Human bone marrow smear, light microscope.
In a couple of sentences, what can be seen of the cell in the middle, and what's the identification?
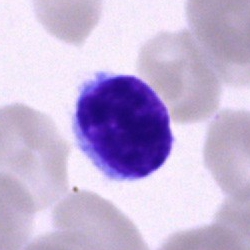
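Look first at the shape: this middle cell has a rounded oval outline. Its chromatin is dense and dark purple, coarse and clumped in appearance. You'll see the rim of cytoplasm most clearly along the left side. Notice too that the upper left edge is slightly ragged and fuzzy. This cell is a lymphocyte.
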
